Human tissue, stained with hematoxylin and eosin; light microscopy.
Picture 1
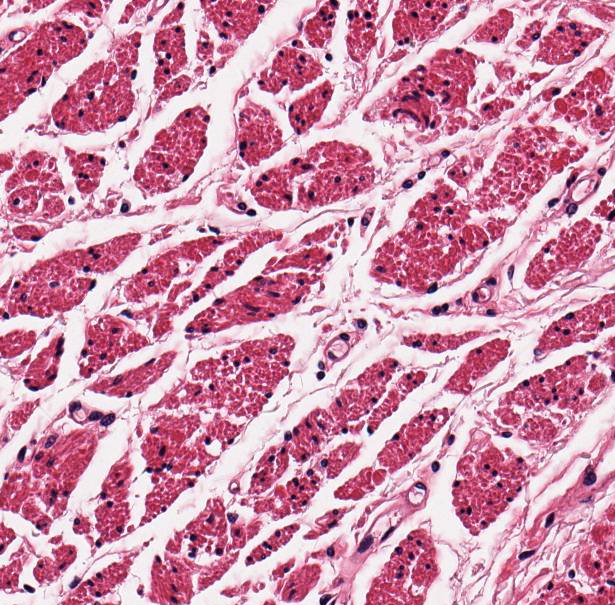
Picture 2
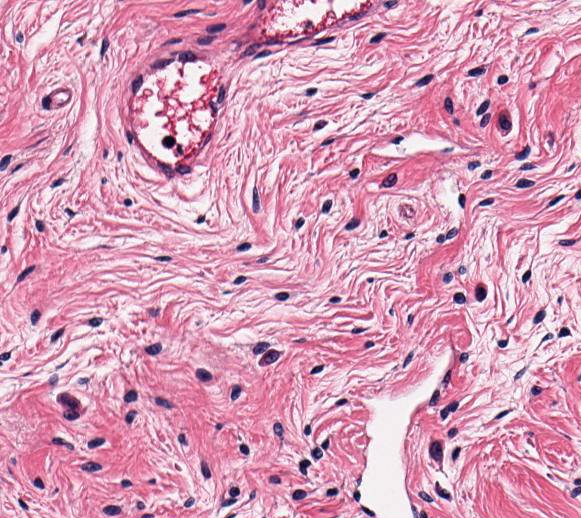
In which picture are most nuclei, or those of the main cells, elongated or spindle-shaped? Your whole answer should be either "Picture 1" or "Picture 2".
Picture 2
